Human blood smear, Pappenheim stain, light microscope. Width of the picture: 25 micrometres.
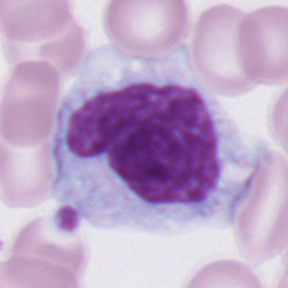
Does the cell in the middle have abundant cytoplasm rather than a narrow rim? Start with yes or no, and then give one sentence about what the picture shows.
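Yes. The cytoplasm is abundant and surrounds the nucleus on all sides.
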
